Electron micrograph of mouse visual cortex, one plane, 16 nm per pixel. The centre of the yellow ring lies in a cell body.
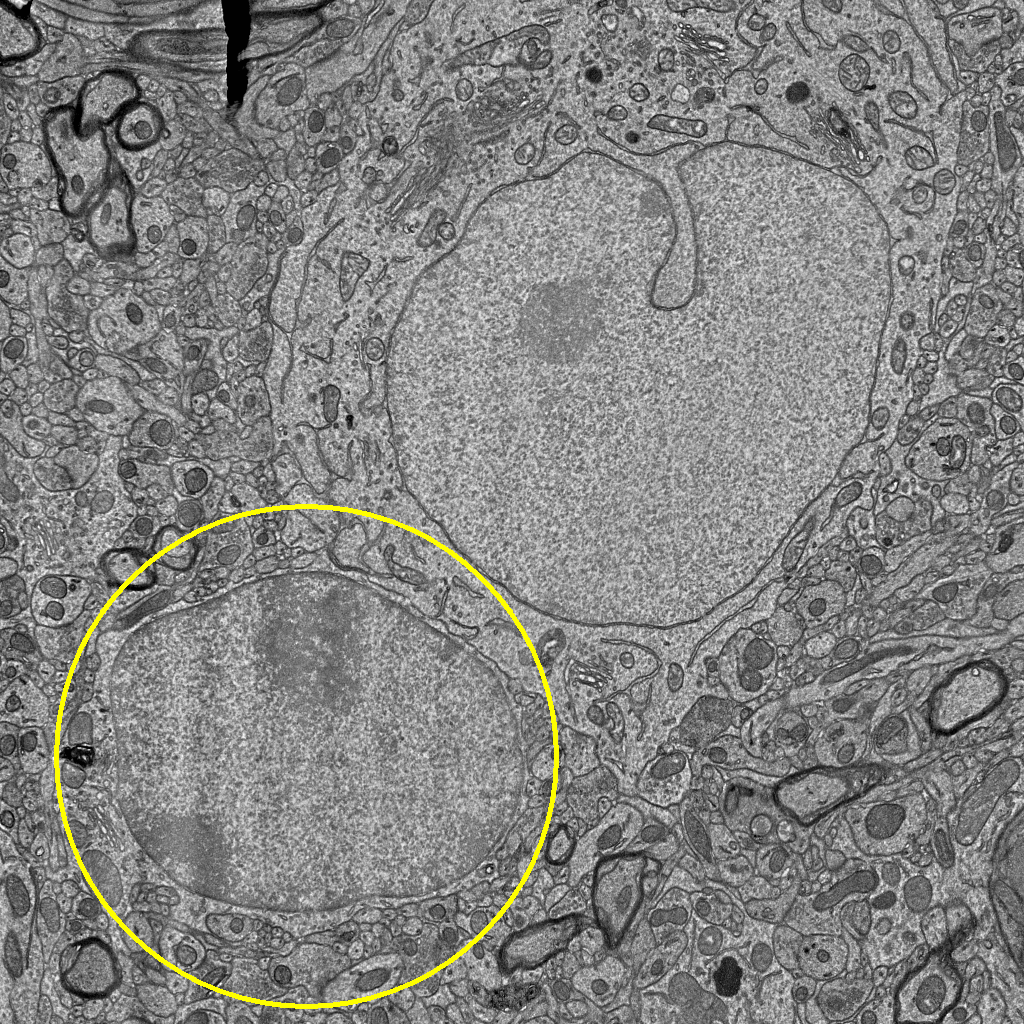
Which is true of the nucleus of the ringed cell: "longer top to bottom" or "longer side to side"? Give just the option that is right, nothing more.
Longer side to side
